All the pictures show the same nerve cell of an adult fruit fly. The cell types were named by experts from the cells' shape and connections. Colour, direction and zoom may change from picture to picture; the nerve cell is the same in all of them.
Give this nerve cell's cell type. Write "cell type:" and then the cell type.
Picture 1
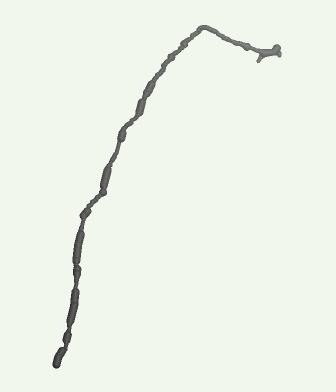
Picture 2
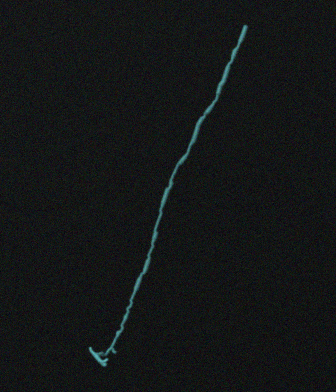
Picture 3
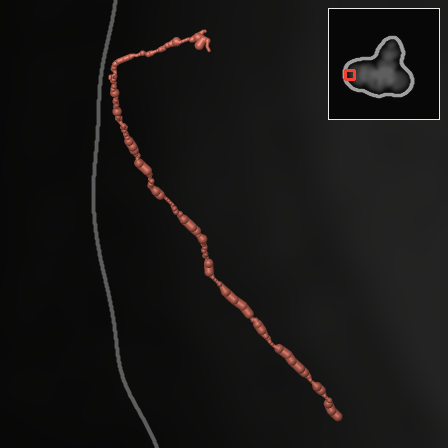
cell type: L3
